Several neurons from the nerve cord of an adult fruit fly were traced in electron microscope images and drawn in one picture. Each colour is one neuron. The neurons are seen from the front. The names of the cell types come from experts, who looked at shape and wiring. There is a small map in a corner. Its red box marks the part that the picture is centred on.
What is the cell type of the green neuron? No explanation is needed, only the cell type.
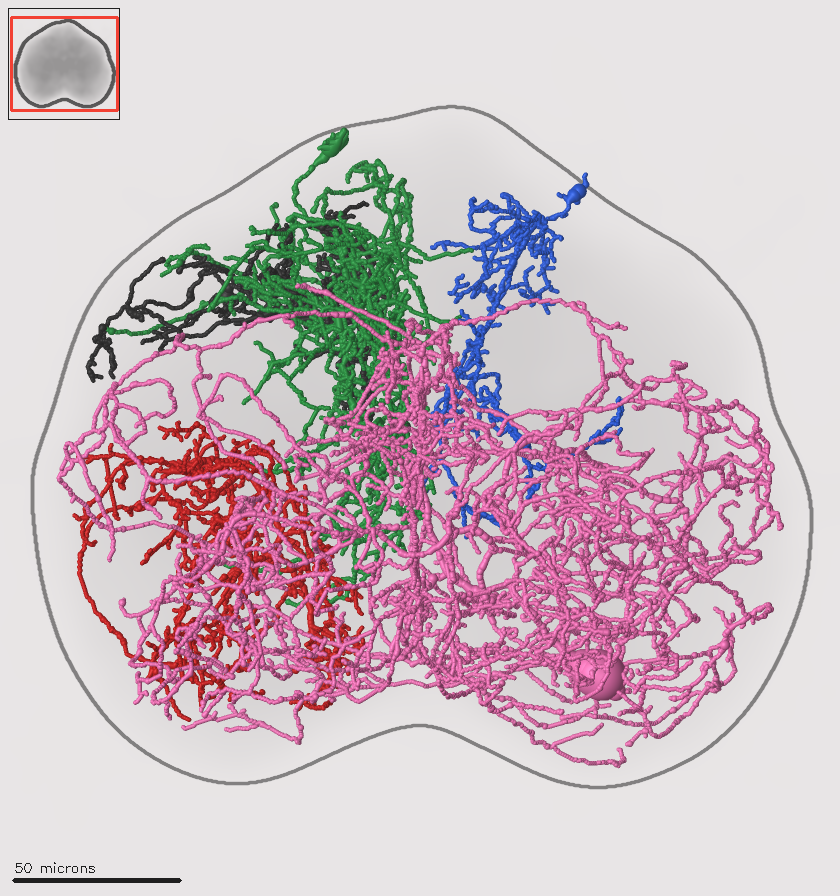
IN09A011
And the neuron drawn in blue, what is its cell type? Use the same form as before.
INXXX045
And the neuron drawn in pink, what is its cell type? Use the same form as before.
IN27X002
